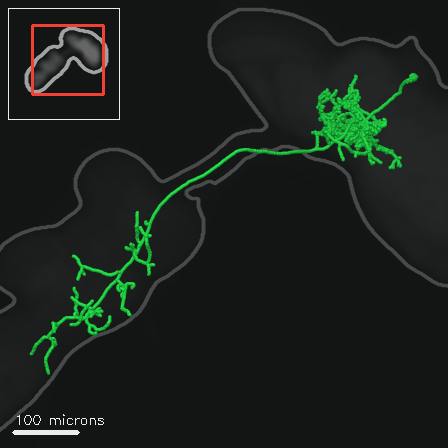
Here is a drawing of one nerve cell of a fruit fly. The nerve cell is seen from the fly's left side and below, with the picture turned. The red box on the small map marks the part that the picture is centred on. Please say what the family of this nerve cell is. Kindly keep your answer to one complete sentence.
Of family DNbe is the nerve cell in these images.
